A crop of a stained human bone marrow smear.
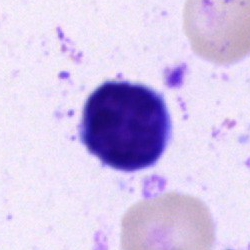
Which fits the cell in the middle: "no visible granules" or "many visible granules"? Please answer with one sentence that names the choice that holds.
It is a cytoplasm without any visible granules that this cell has.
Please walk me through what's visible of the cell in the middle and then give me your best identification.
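Look first at the outline: it is round. The nucleus fills almost the whole cell; cytoplasm is scant, showing at most a very thin rim at the edge. Its chromatin stains a deep dark purple-blue and looks dense. This is a lymphocyte.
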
